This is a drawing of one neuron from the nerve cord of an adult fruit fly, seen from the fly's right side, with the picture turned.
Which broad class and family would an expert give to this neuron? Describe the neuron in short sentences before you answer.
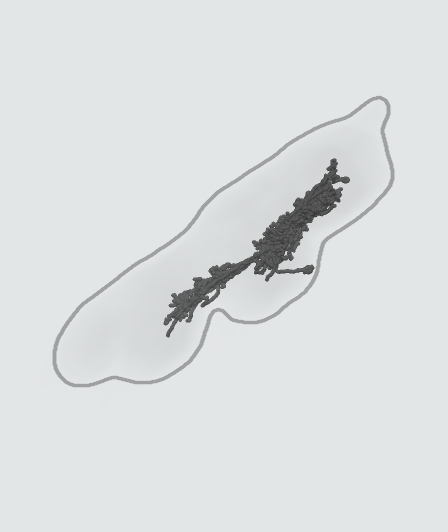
In this view it is about as wide as it is tall. It is a nerve-cord intrinsic neuron. The family is hemilineage 00A.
